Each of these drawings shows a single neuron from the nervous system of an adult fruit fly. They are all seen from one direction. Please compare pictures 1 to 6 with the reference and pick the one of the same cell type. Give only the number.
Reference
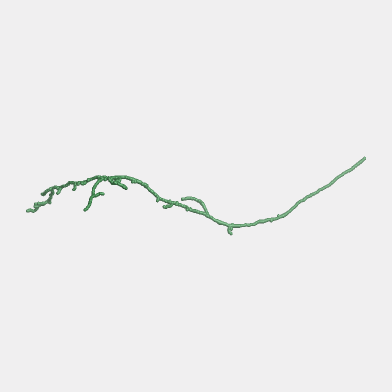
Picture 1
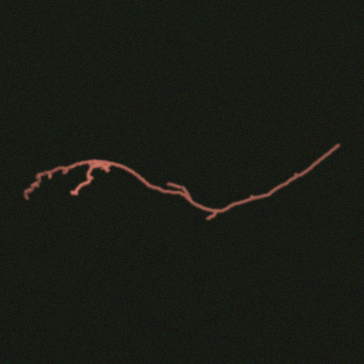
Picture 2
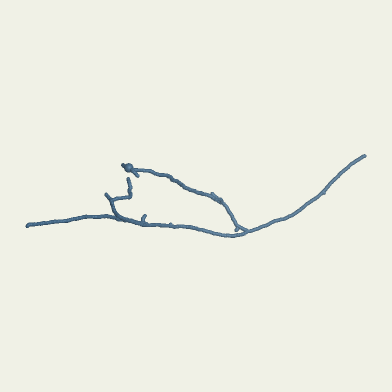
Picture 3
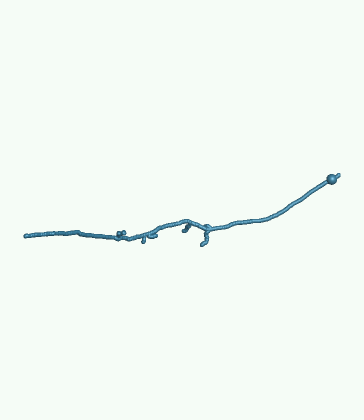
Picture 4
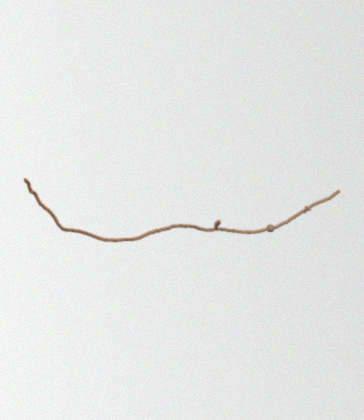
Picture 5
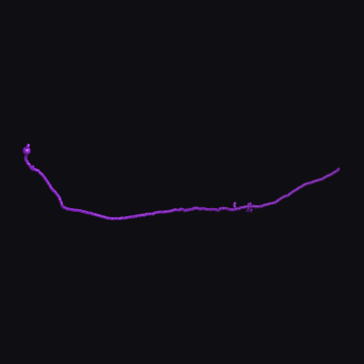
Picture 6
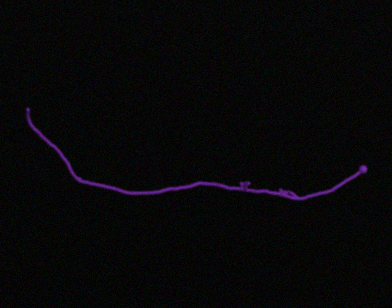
1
